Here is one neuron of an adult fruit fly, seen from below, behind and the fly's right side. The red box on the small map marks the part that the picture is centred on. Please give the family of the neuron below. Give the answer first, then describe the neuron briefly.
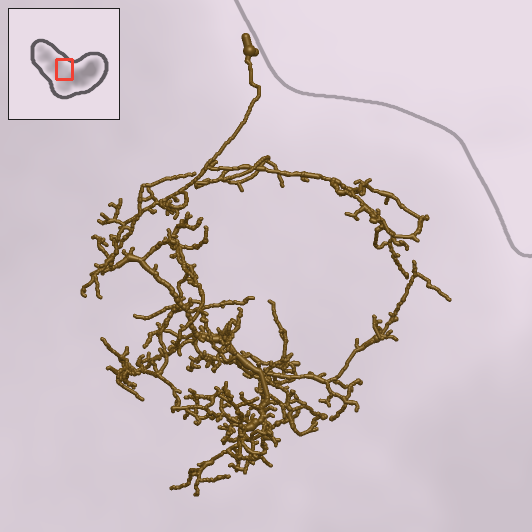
The family is hemilineage 11A. Its broad class is nerve-cord intrinsic neuron. The cell body can be seen at the top of the picture. The picture shows more than a hundred branch ends.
